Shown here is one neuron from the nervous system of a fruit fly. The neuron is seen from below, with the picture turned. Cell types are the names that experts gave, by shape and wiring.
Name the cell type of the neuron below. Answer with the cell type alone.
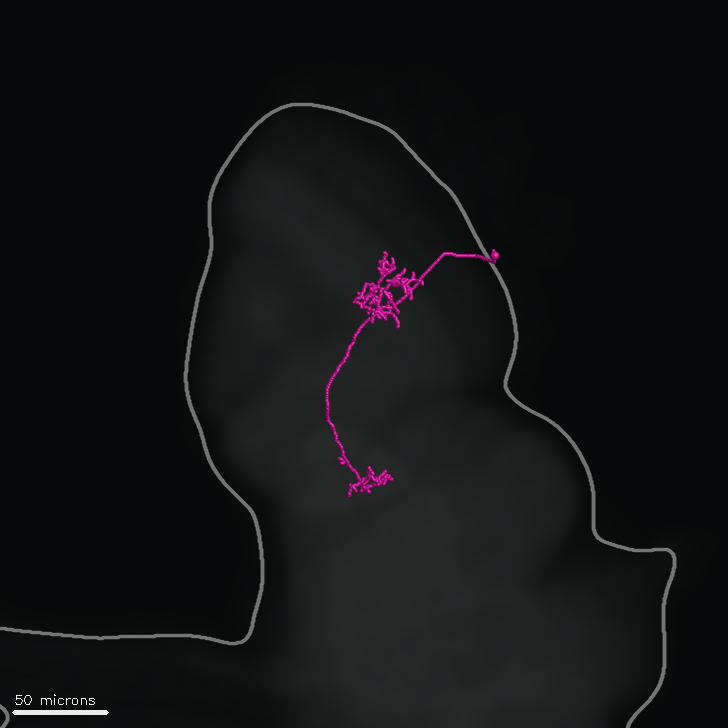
Tm38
